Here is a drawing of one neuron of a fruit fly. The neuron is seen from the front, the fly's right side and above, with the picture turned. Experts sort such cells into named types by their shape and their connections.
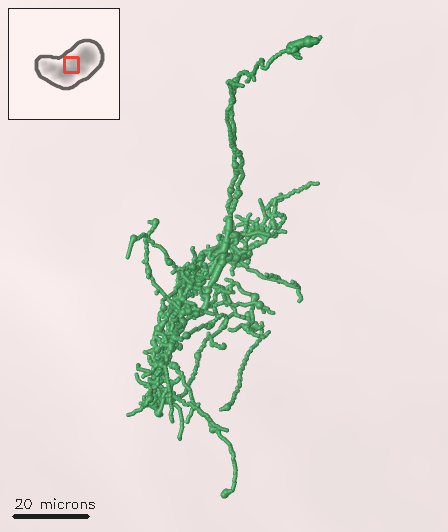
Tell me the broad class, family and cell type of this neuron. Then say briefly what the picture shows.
It is a central-brain intrinsic neuron. Its family is hemilineage VLPd&p1_dorsal. Its cell type is PVLP008_a2. From top to bottom in the picture it spans about 130 microns. Dozens of branch ends can be seen.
